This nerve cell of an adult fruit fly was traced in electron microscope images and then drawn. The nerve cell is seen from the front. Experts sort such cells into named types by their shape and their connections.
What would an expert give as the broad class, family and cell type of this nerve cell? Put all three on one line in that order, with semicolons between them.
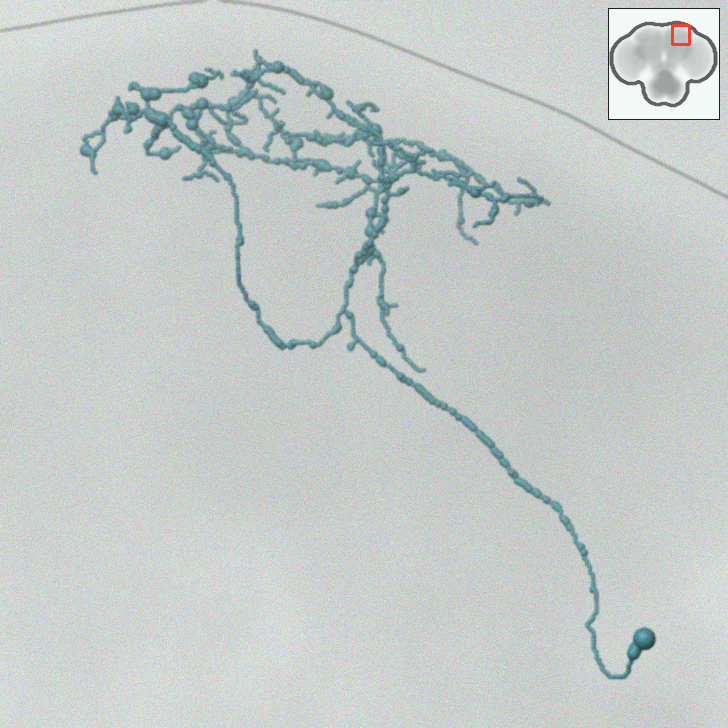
central-brain intrinsic neuron; hemilineage SLPal3_and_SLPal4_dorsal; CB4122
